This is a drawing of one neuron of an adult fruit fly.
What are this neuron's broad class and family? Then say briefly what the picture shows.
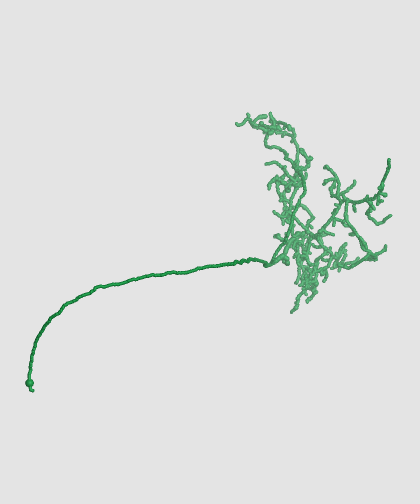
It is a central-brain intrinsic neuron. The family is hemilineage WEDd1. Its cell body lies at the lower left of the picture. Dozens of branch ends can be seen.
